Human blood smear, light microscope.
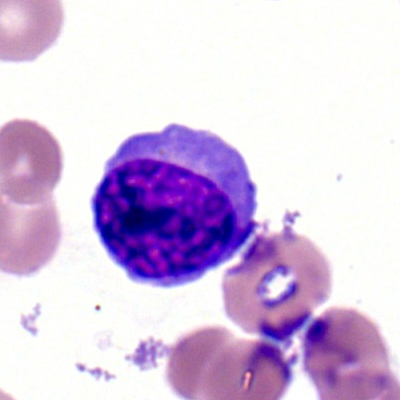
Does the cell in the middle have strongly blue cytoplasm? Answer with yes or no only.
Yes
